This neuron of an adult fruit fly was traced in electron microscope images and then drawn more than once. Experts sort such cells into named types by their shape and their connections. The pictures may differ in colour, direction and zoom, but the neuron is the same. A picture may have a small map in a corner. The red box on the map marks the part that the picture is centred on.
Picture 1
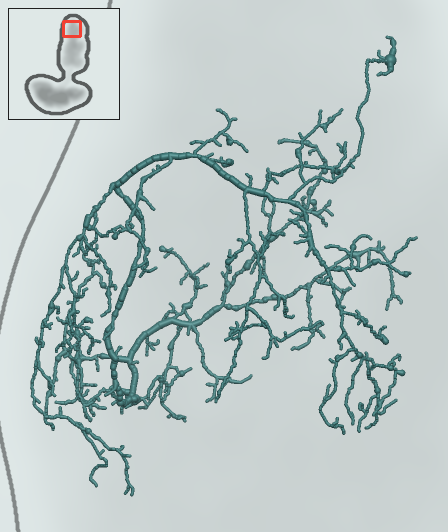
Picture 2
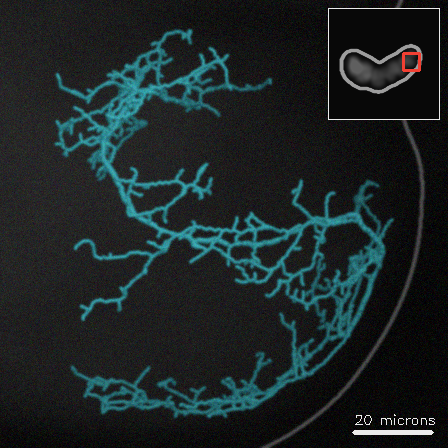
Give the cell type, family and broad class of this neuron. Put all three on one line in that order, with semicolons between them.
IN13A028; hemilineage 13A; nerve-cord intrinsic neuron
